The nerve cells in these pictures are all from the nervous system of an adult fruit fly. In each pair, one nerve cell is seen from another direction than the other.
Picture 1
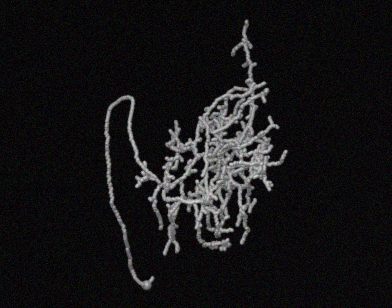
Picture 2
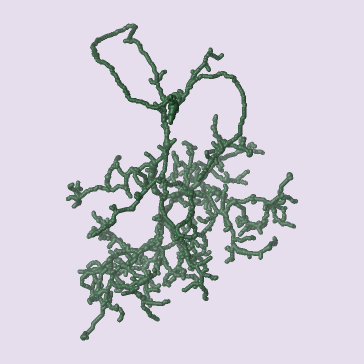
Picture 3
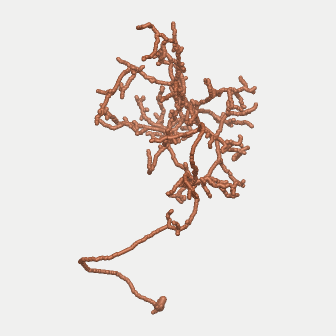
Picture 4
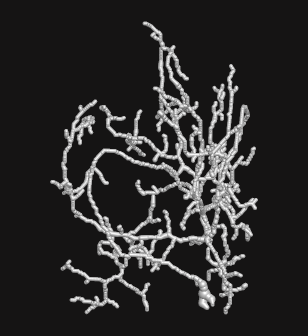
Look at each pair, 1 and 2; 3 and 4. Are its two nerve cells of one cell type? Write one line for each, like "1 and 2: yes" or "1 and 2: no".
1 and 2: yes
3 and 4: yes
